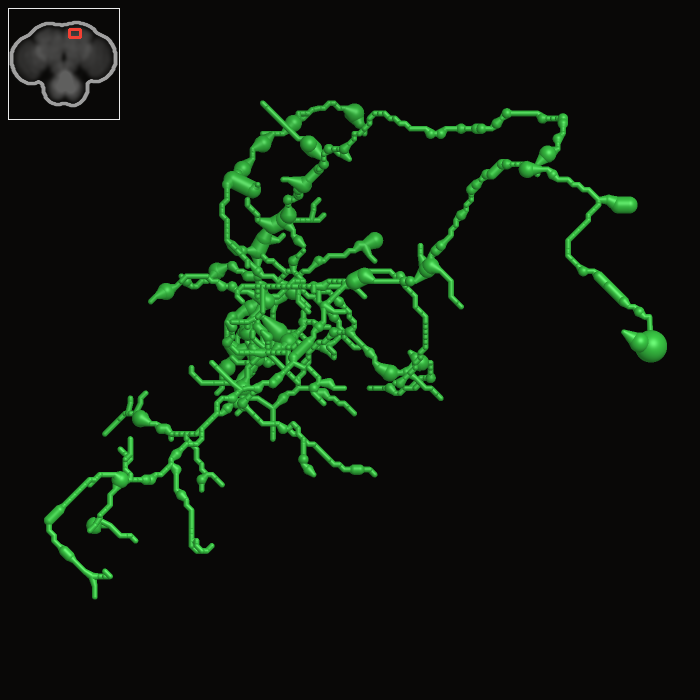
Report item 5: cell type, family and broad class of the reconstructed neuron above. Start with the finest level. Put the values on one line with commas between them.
CB4198, hemilineage VLPd&p1_dorsal, central-brain intrinsic neuron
